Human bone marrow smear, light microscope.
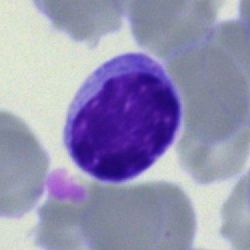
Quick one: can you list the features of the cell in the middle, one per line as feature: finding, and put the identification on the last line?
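Outline: oval and smooth all round
Surface: no projections standing out
Chromatin: dense, dark purple, a few paler streaks
Cytoplasm: no granules seen
Name: lymphocyte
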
